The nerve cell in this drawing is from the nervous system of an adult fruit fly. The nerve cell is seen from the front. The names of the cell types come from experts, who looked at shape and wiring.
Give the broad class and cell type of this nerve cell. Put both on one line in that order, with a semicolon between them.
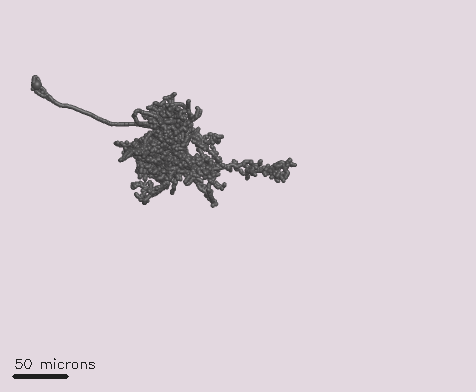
central-brain intrinsic neuron; CL001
